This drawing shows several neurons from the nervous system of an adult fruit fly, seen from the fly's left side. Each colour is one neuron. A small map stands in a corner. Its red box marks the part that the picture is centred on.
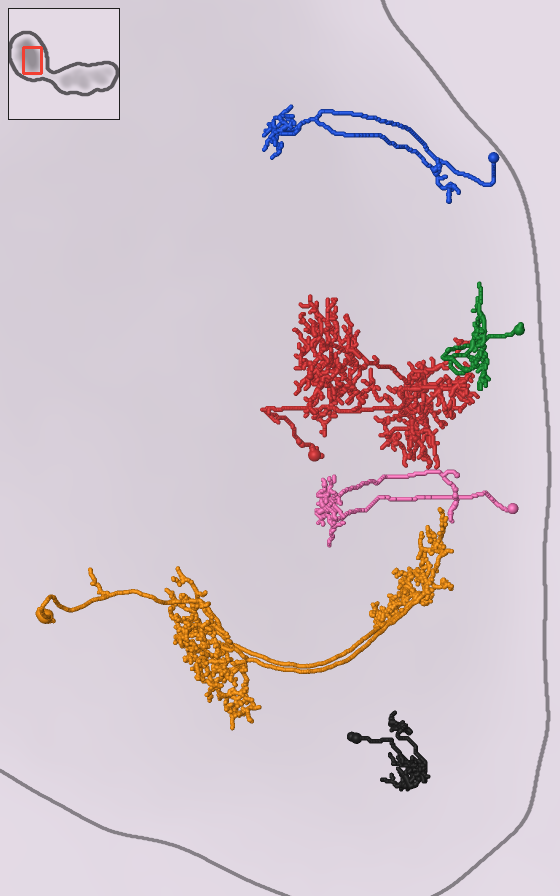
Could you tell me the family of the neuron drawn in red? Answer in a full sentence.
The family is TmY.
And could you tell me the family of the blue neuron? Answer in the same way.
The family is T.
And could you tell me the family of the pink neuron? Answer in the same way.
The family is T.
